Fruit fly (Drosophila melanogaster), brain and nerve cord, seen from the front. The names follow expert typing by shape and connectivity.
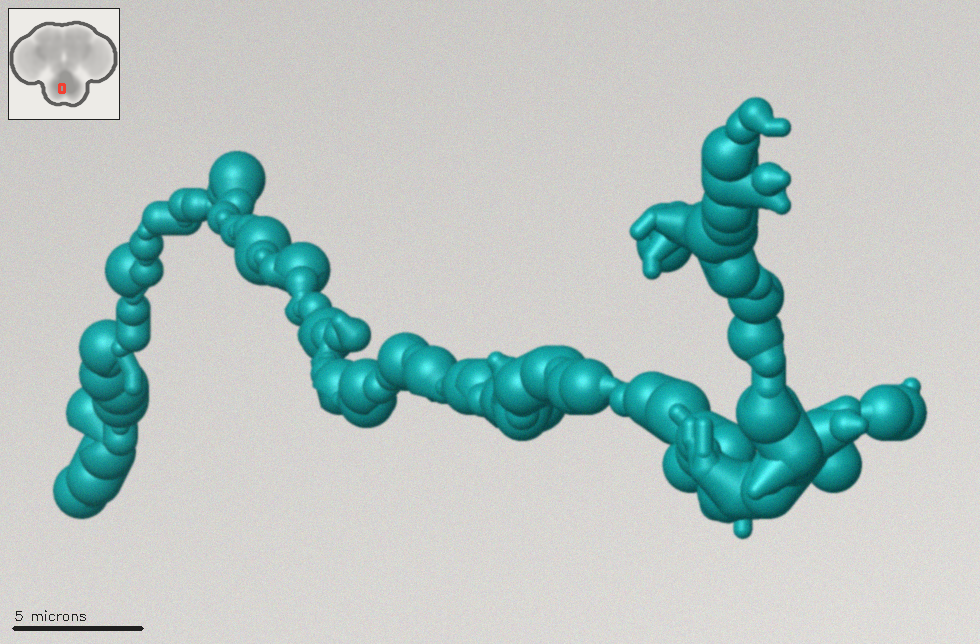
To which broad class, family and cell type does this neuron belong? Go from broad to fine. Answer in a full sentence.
A sensory neuron entering the nerve cord of class mechanosensory proprioceptive, type SNpp60.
